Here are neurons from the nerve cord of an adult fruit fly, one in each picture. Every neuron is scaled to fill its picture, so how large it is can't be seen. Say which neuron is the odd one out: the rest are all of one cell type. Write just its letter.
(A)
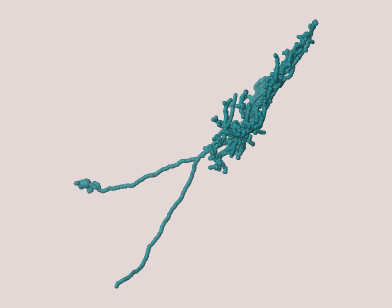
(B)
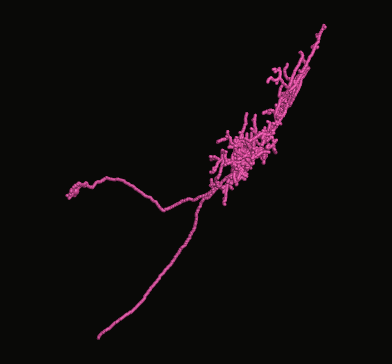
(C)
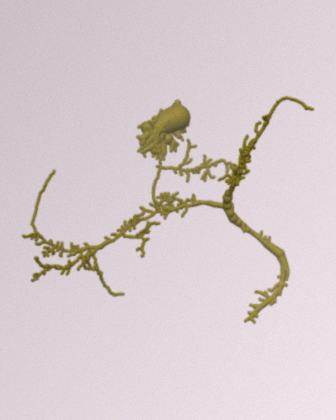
C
